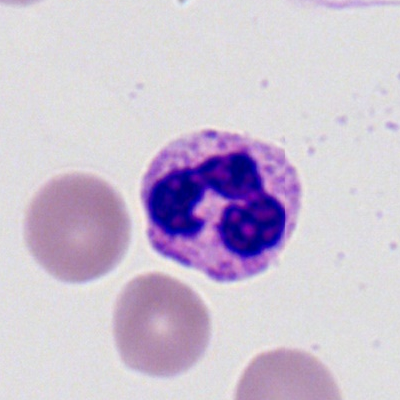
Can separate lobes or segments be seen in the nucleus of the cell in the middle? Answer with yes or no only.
Yes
